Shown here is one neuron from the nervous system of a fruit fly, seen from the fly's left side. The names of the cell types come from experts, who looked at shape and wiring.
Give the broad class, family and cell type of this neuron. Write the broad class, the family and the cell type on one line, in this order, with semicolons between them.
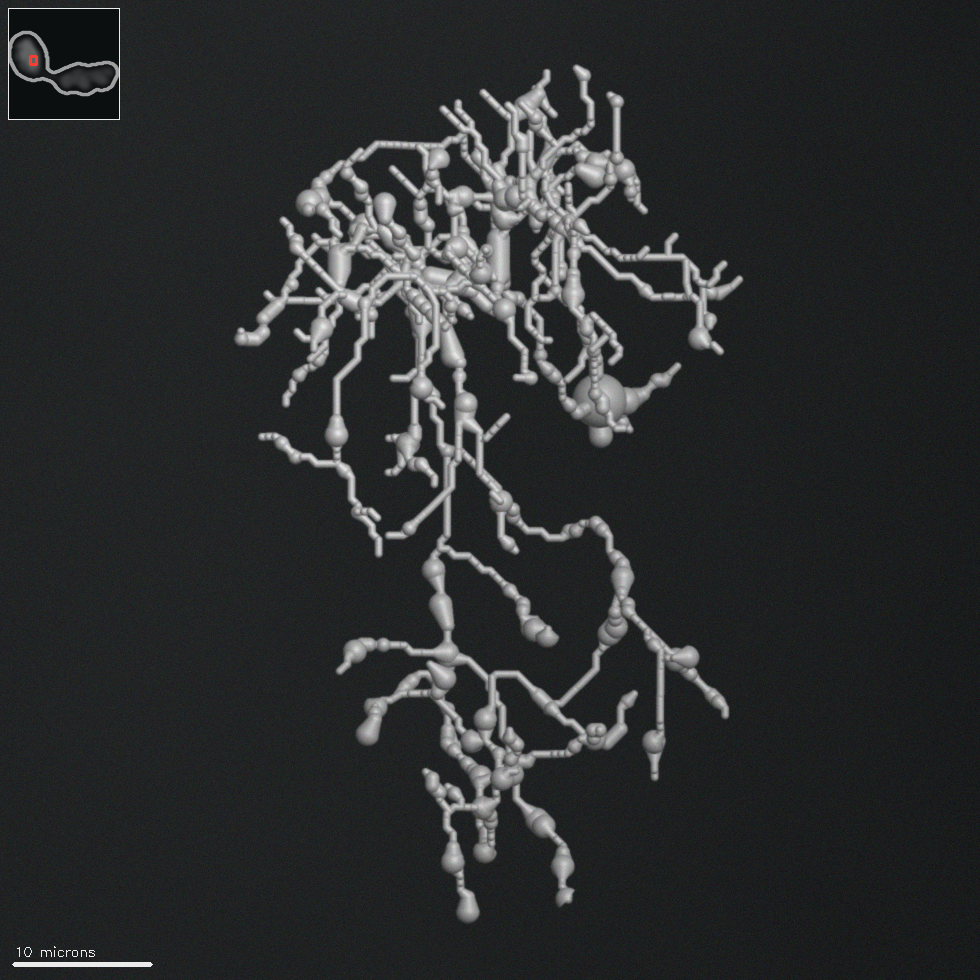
optic-lobe intrinsic neuron; Li; Li13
